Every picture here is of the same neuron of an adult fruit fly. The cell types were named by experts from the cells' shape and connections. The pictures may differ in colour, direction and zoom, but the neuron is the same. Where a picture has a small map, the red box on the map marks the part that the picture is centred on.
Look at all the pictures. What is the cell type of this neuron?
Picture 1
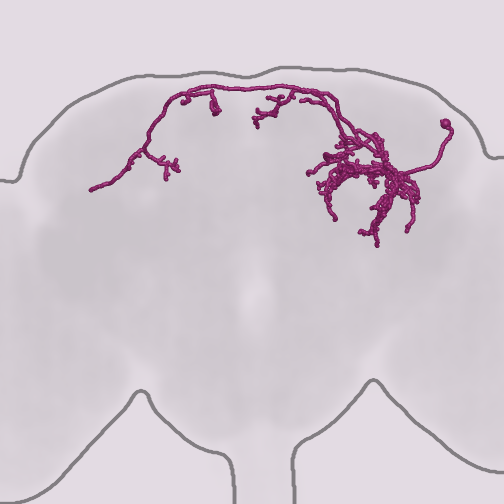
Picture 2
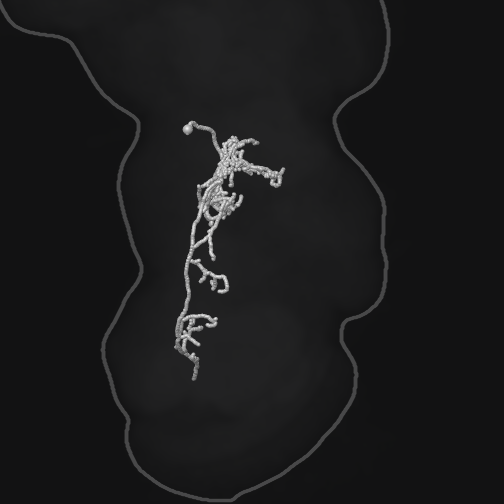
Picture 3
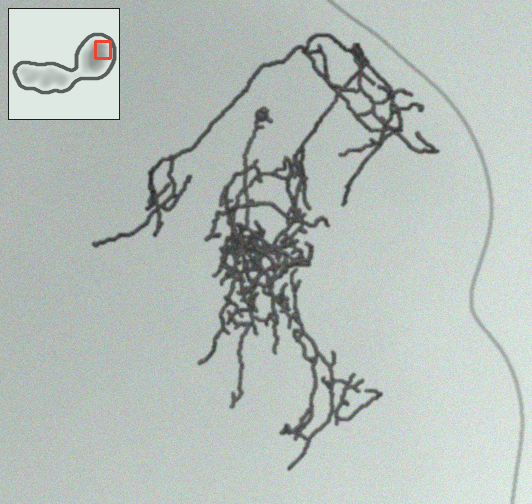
AVLP703m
